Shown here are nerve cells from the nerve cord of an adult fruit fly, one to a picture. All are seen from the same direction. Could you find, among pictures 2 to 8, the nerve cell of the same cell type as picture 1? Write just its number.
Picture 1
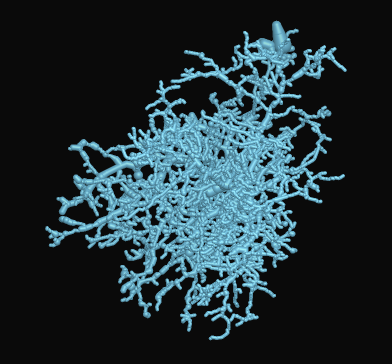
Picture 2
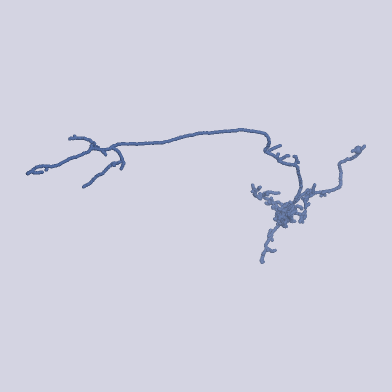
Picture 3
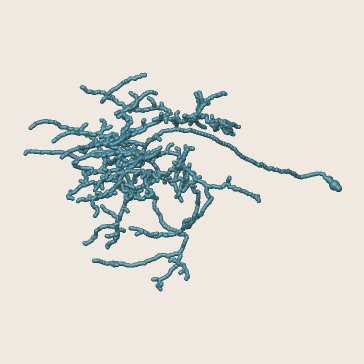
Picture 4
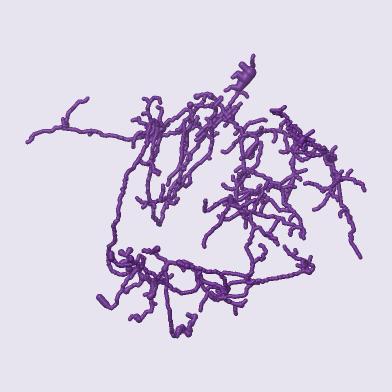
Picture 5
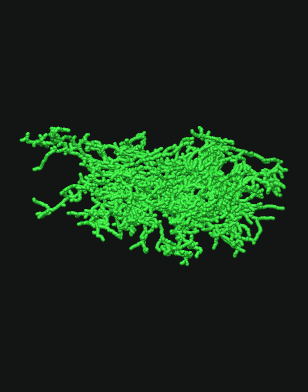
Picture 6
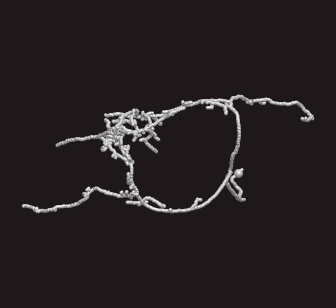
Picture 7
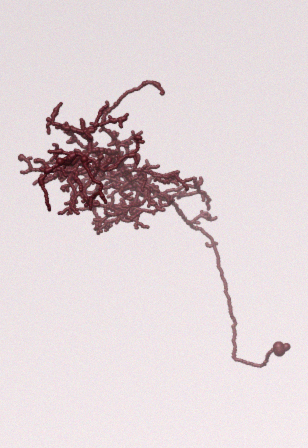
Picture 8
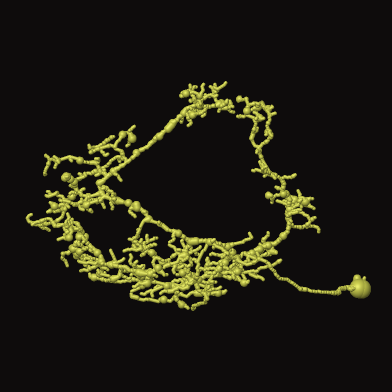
5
